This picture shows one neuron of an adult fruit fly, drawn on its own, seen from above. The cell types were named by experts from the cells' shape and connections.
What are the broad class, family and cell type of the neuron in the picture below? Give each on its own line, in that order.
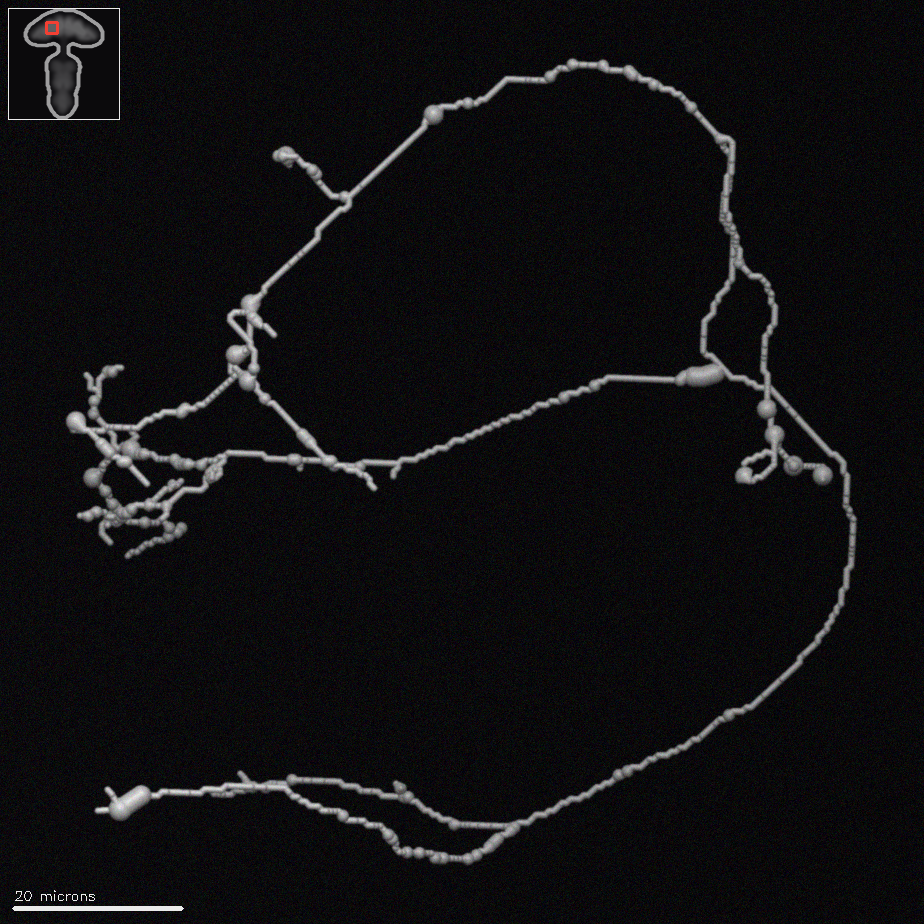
central-brain intrinsic neuron
hemilineage DL1_dorsal
LHPV5b1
